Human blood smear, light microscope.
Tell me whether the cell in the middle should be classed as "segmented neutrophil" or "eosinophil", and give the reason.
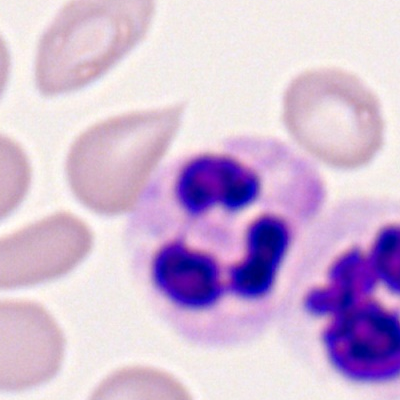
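This is a segmented neutrophil. Its nucleus is divided into several separate lobes, arranged in a loose ring around a pale centre.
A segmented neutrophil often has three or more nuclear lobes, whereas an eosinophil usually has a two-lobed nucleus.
The chromatin is dense, dark purple and clumped, and the cytoplasm is abundant and pale pinkish-lilac.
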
